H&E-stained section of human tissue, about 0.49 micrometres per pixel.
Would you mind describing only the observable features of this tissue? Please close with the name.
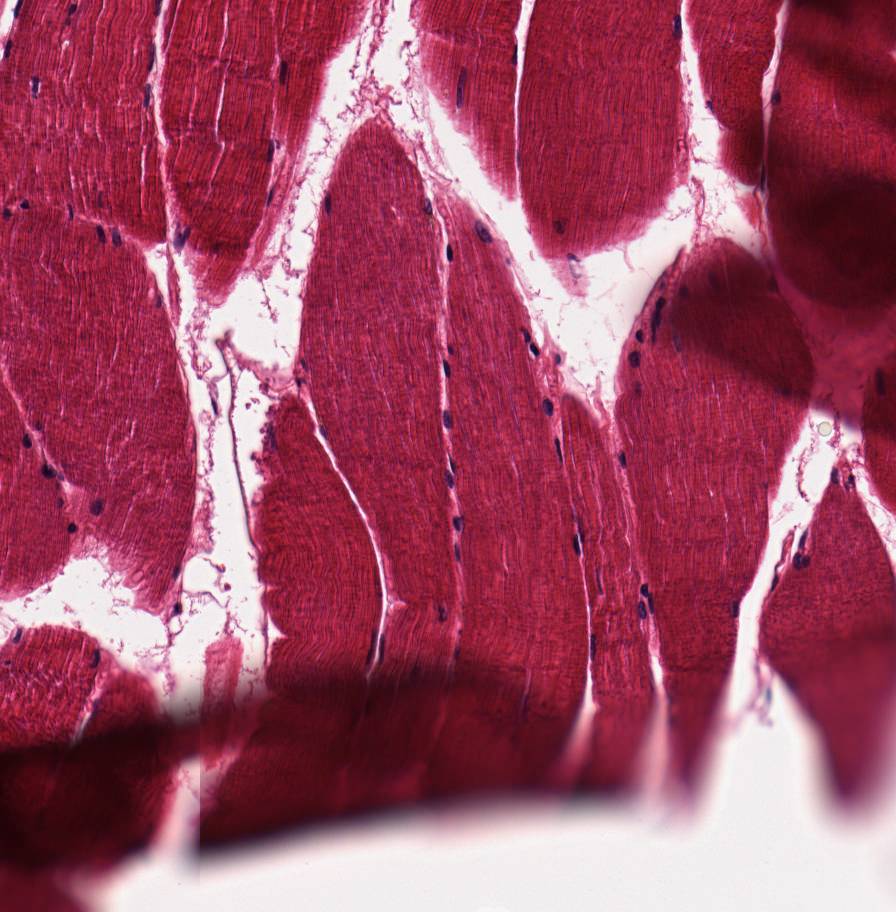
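Look across many of the fibres and you will see fine transverse cross-striations. Now find the nuclei: they sit at the edges of the fibres, just beneath their surfaces. Each is small, dark purple, and flattened or elongated. In the clefts between fibre groups there is pale loose connective tissue with thin wispy strands, widest in the upper middle of the field. This is skeletal muscle.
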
